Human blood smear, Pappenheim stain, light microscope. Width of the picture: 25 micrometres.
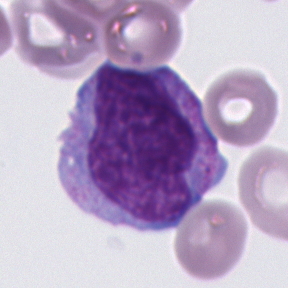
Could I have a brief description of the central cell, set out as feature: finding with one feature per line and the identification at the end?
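Chromatin: fine, lacy network, not coarse dark blocks
Cytoplasm: band wider left of the nucleus than right
Clear spot: small, in the cytoplasm on the left
Left edge: frayed, with small uneven projections
Size: about 15 micrometres across
Name: atypical promyelocyte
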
